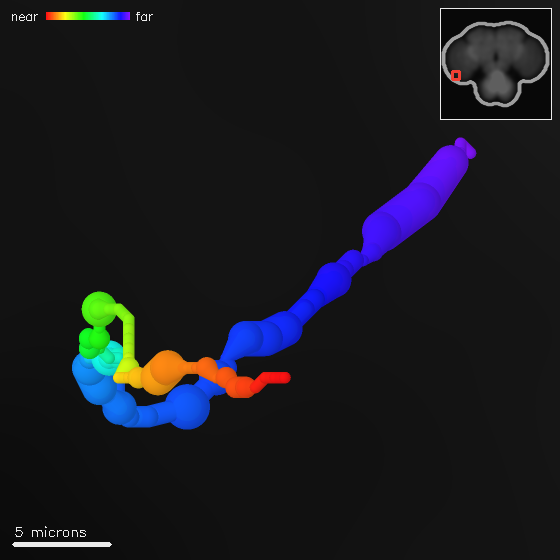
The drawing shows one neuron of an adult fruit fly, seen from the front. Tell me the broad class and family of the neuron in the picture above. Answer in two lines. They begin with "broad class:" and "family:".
broad class: photoreceptor or other optic-lobe sensory neuron
family: class visual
